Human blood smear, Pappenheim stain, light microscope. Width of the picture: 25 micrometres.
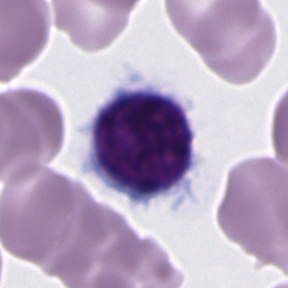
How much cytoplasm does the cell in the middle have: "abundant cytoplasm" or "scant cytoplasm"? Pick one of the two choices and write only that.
Scant cytoplasm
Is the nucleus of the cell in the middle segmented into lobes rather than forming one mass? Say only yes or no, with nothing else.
No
